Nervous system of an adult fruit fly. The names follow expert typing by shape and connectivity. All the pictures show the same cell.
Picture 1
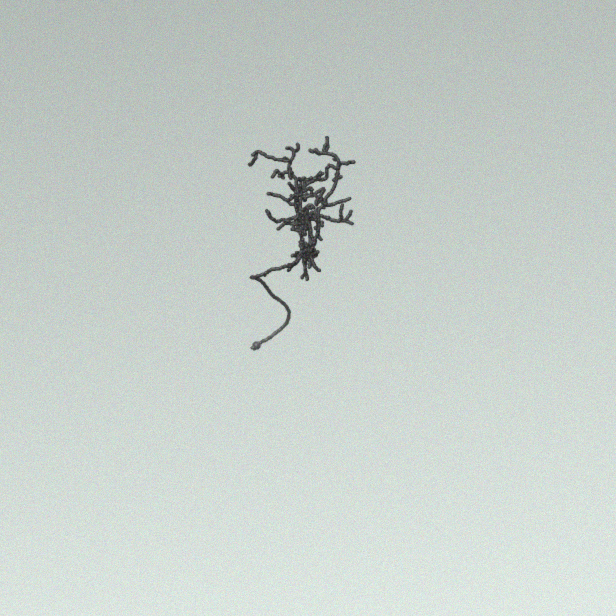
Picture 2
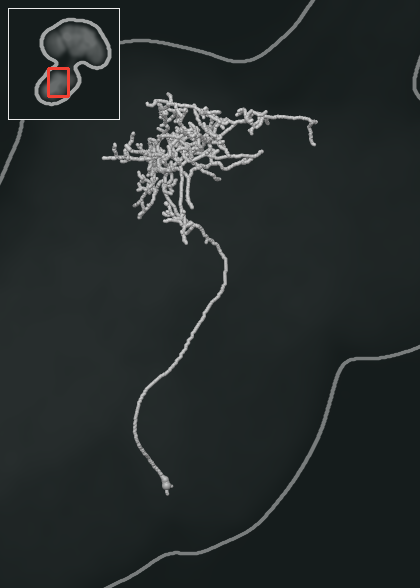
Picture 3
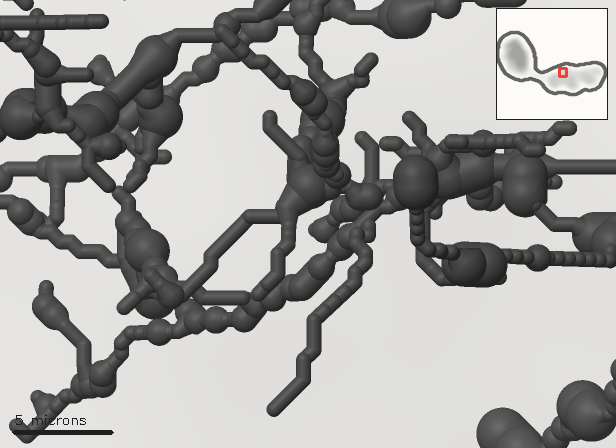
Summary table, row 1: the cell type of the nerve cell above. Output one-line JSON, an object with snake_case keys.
{"cell_type": "IN06A023"}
